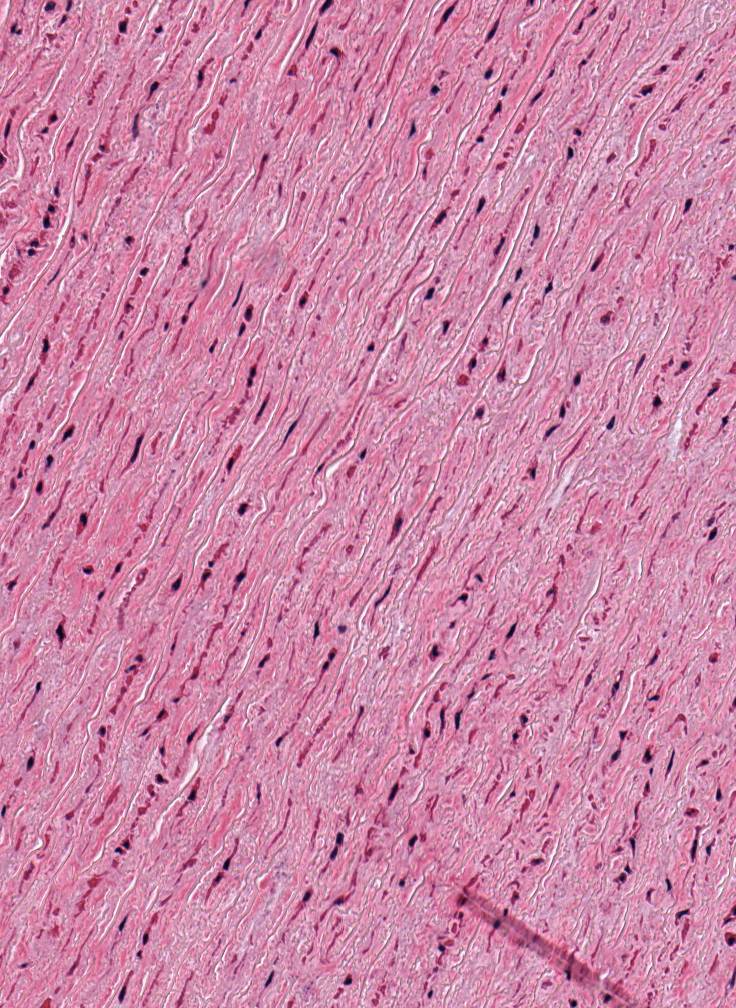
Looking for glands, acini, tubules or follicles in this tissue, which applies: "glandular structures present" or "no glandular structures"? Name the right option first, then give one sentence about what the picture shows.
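No glandular structures. No epithelium, glands, fat or vessels with open lumens are seen in the field.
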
